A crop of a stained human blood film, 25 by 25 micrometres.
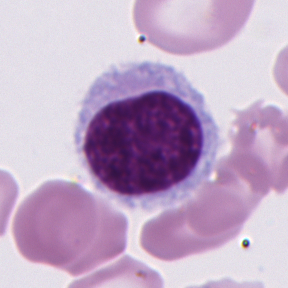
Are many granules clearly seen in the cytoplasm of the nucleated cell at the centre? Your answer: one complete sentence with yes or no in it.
No, no visible granules are present in the cytoplasm of the cell.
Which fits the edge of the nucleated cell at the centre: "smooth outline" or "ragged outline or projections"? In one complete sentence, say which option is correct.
There is a ragged or frayed edge, or there are projections, blebs or tags, on this cell.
